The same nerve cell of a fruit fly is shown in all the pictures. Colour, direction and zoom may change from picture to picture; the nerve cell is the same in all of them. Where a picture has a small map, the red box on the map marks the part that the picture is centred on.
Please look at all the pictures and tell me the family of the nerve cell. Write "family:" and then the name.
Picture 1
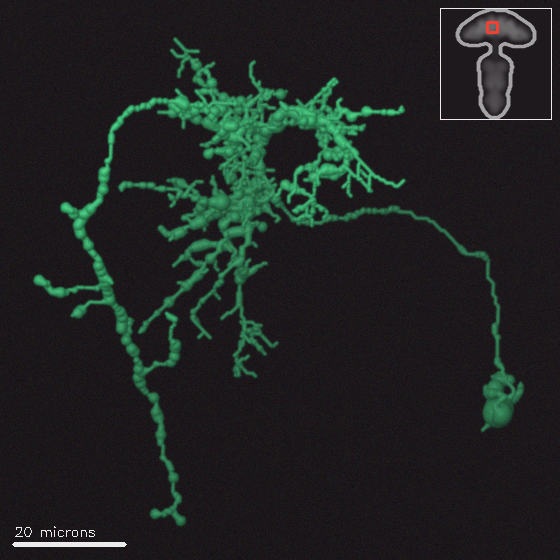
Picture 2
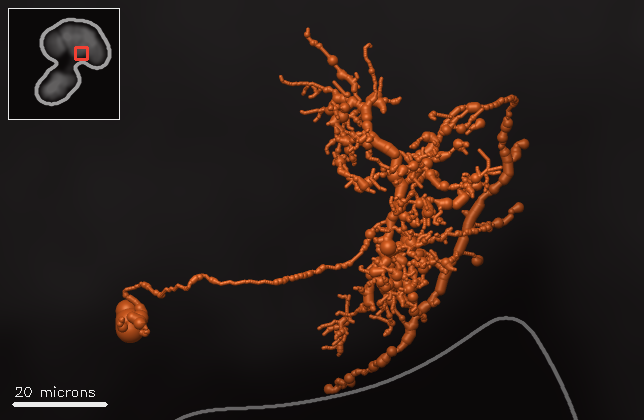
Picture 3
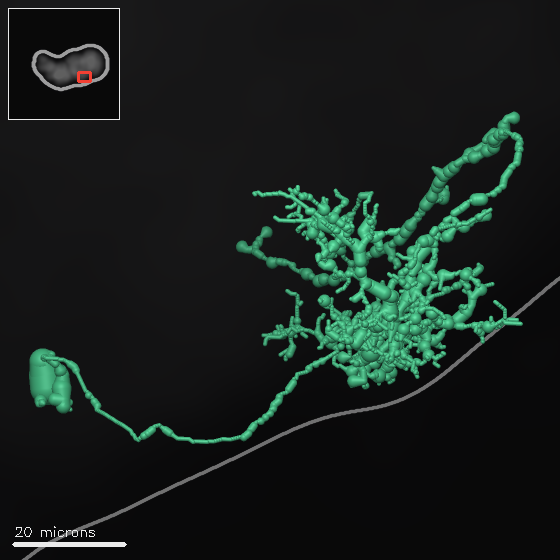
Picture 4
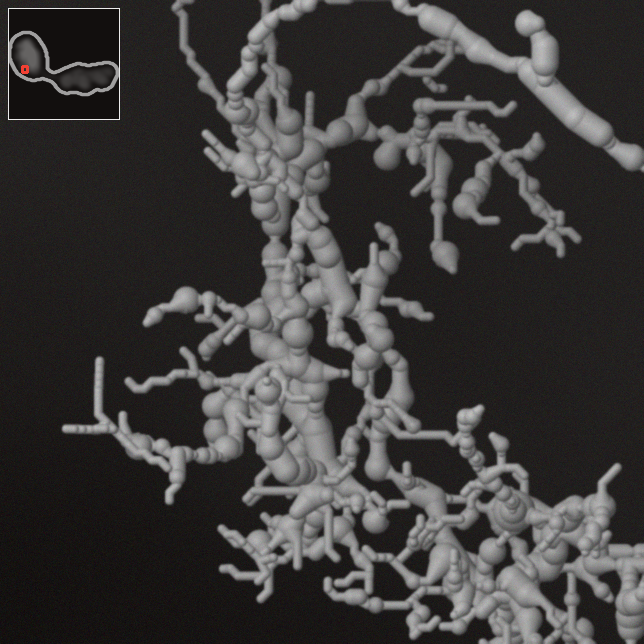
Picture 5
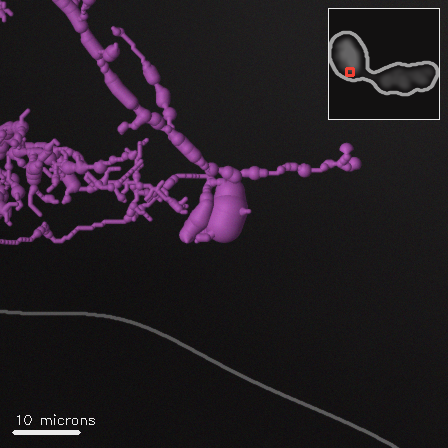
family: hemilineage 13B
